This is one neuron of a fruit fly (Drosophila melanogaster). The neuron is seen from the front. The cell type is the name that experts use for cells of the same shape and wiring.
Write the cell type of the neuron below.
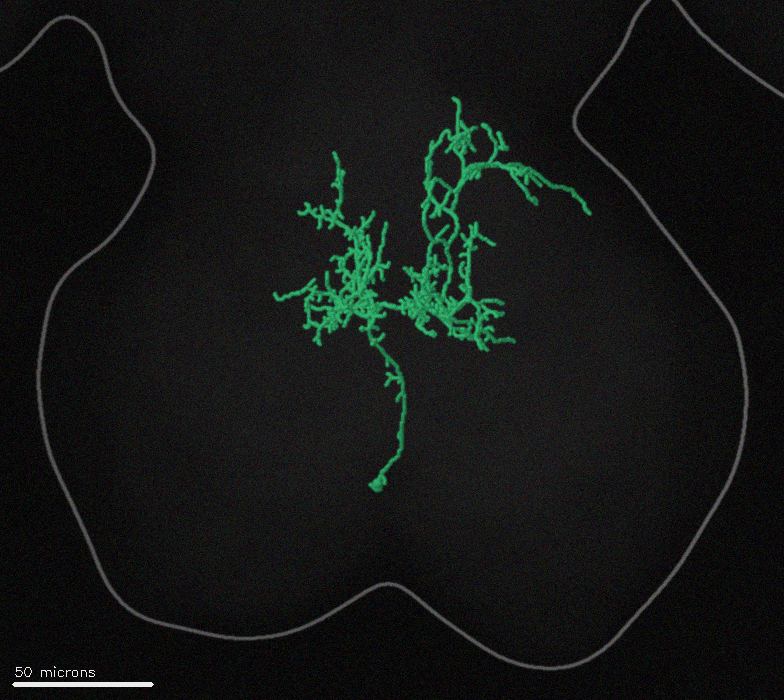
IN05B041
